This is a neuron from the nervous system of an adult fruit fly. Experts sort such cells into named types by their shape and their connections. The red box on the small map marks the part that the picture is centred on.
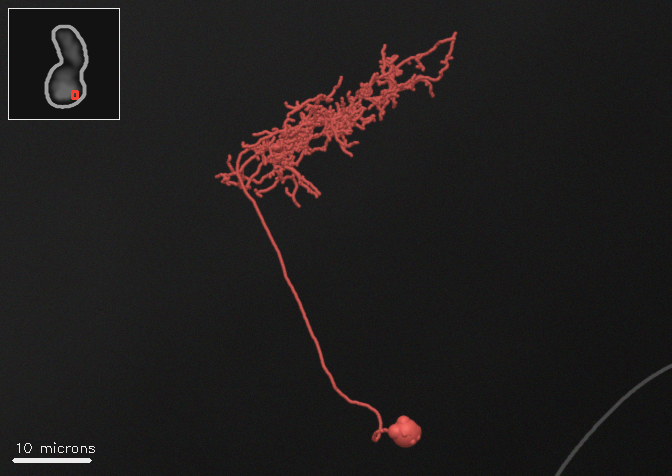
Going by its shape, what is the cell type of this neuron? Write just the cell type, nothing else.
Dm8a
